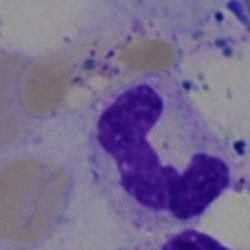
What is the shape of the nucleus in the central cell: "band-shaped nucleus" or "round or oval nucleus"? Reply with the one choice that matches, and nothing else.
Band-shaped nucleus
